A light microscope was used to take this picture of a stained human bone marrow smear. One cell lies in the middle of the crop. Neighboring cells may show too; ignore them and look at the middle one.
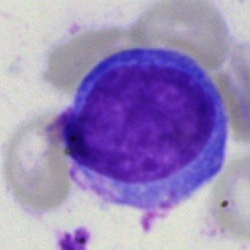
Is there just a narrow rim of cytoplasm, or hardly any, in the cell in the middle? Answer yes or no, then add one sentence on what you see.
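Yes. The cytoplasm forms only a narrow rim around the nucleus.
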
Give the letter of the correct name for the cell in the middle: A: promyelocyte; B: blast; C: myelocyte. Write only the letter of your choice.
B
